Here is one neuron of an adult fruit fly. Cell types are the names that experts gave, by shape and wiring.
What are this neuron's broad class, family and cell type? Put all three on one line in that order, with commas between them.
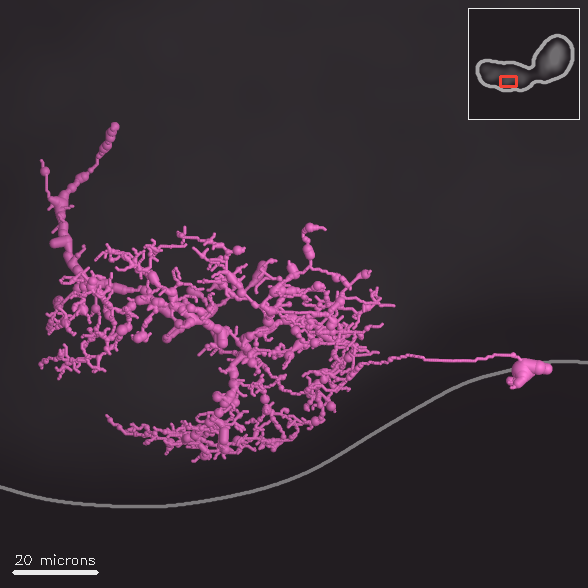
nerve-cord intrinsic neuron, hemilineage 13B, IN13B025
